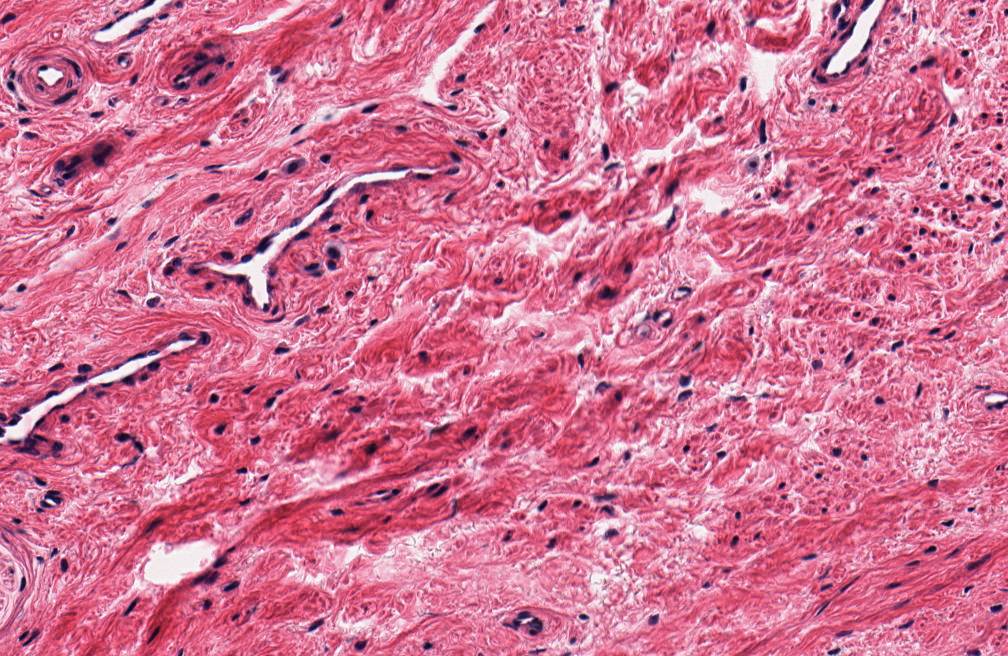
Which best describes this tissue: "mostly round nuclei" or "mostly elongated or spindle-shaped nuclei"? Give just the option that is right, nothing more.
Mostly elongated or spindle-shaped nuclei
